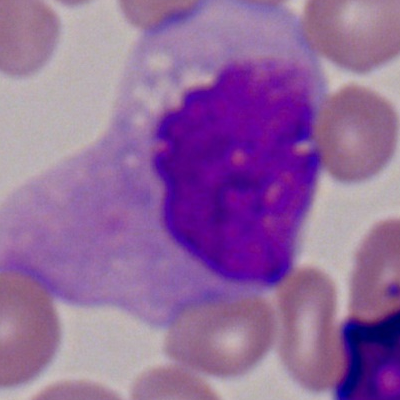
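Monocyte in the middle of the field, its nucleus sitting off-centre toward the right side of the cell. There's plenty of cytoplasm, covering more of the cell than the nucleus does, and it's a pale greyish-blue. Just above the nucleus you'll notice a small cluster of clear vacuoles.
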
